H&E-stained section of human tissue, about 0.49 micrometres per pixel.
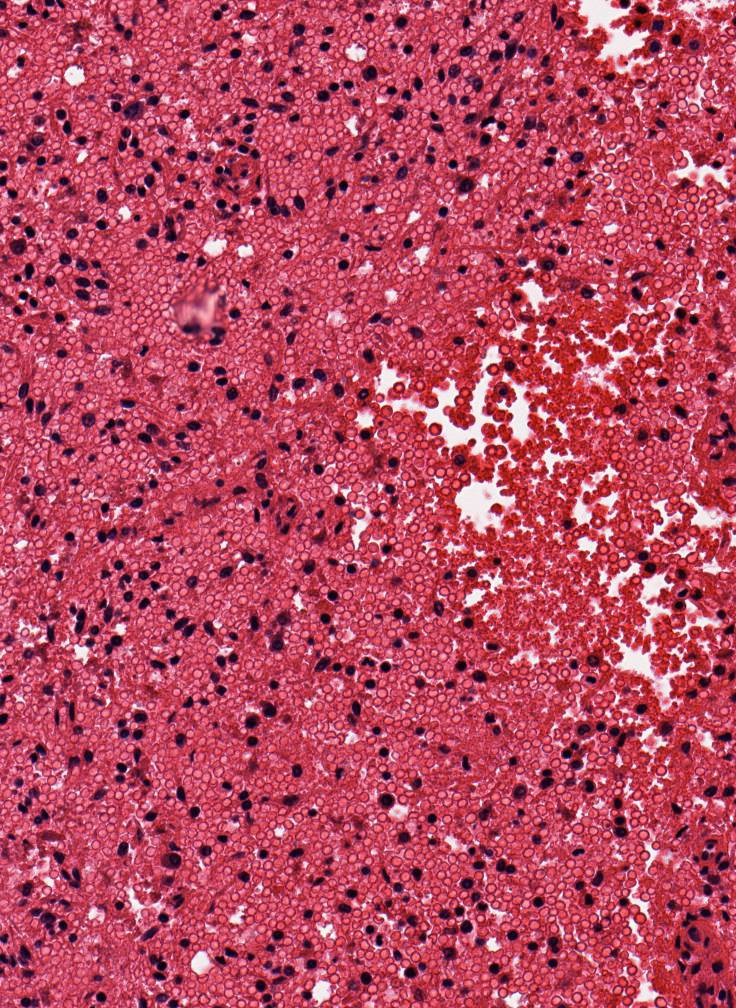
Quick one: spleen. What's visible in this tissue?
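Starting with the red blood cells: in the upper right they lie loosely, with white gaps between them. In the left half, faint pink fibrillary strands run between them. Nuclei: many of the scattered ones are oval or elongated rather than round. Epithelium and glands: none present anywhere in the field.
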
